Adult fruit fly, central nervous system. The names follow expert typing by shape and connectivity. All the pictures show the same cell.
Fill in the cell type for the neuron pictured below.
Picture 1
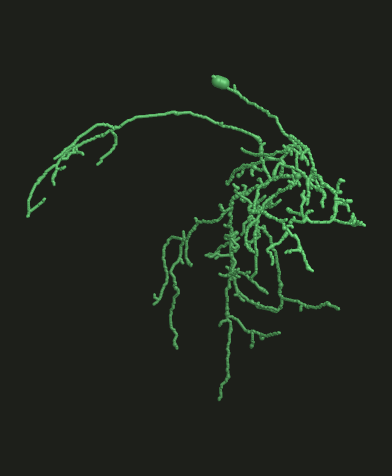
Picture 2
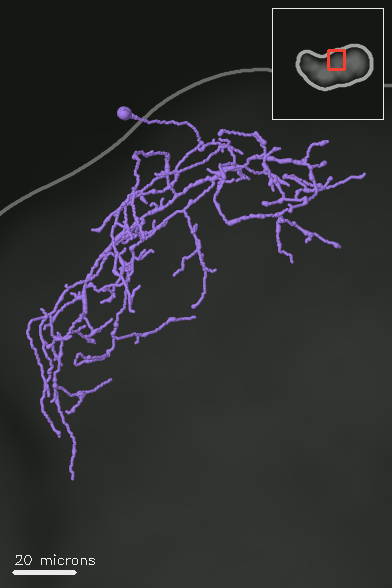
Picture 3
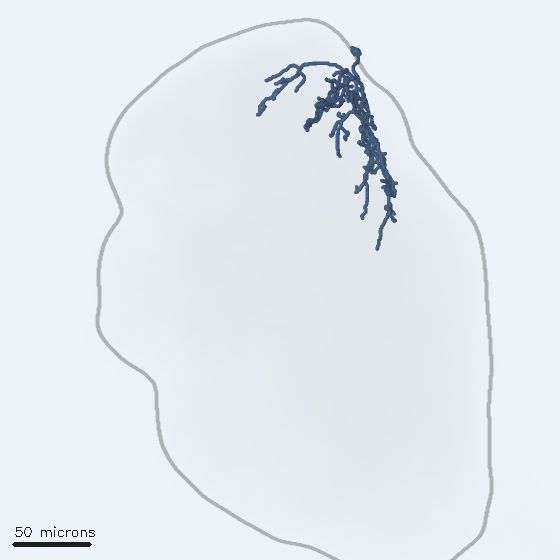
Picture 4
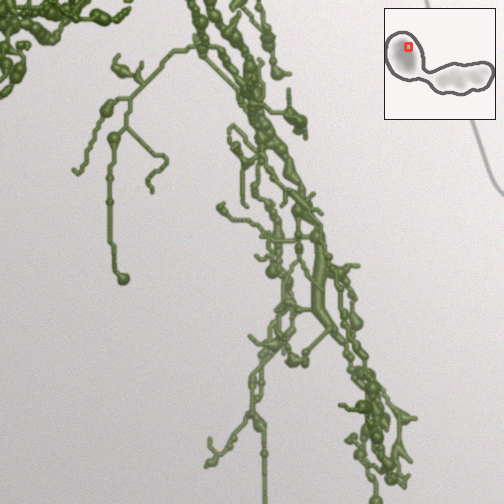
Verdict: SLP460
